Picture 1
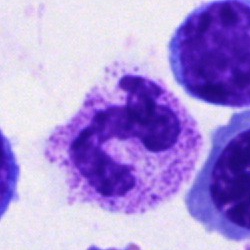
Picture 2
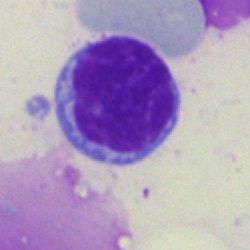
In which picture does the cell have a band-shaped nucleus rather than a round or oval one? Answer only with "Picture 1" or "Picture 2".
Picture 1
